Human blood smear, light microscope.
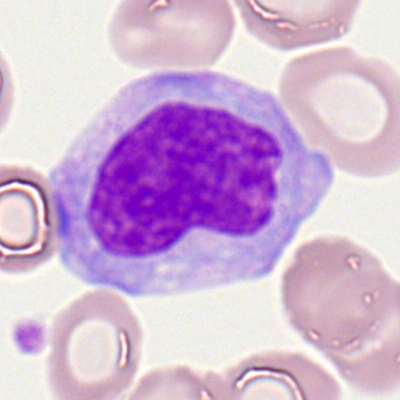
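Monocyte, the central cell of a stained human blood smear. Its nucleus is indented, notched on the lower right side, with patchy chromatin: darker clumps set apart by paler areas. The cytoplasm, abundant and pale greyish blue, forms a wide rim around the nucleus.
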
